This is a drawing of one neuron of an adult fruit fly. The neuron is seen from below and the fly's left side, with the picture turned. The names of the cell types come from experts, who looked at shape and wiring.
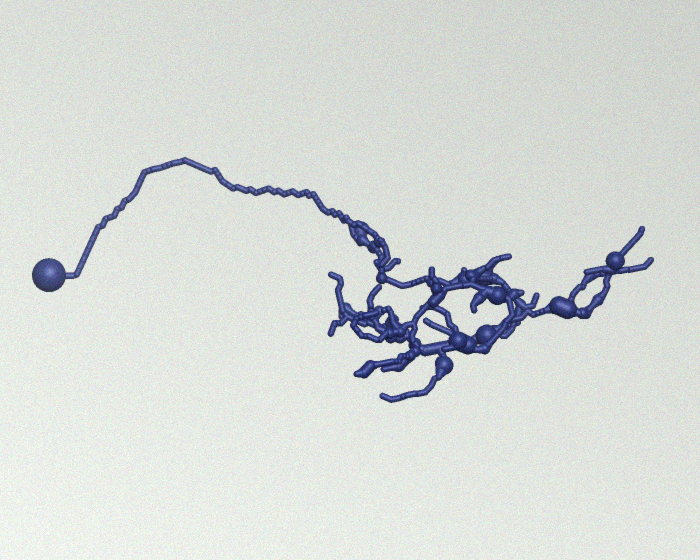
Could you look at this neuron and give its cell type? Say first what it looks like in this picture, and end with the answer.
Its cell body lies on the left of the picture. In this view it is more than twice as wide as it is tall. Its broad class is optic-lobe intrinsic neuron. The cell type is Cm4.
